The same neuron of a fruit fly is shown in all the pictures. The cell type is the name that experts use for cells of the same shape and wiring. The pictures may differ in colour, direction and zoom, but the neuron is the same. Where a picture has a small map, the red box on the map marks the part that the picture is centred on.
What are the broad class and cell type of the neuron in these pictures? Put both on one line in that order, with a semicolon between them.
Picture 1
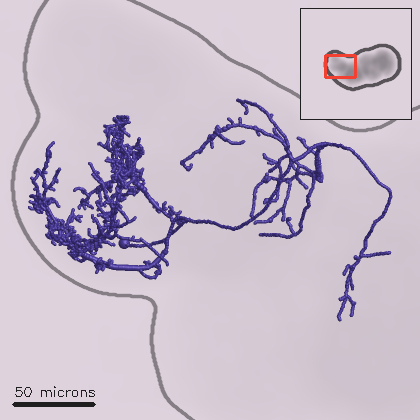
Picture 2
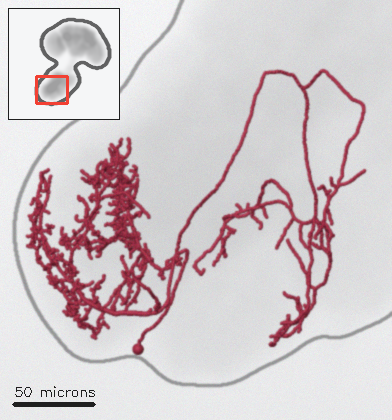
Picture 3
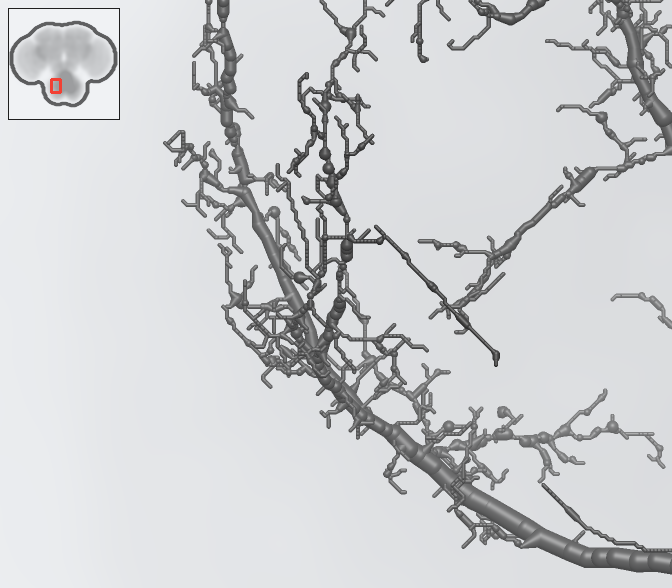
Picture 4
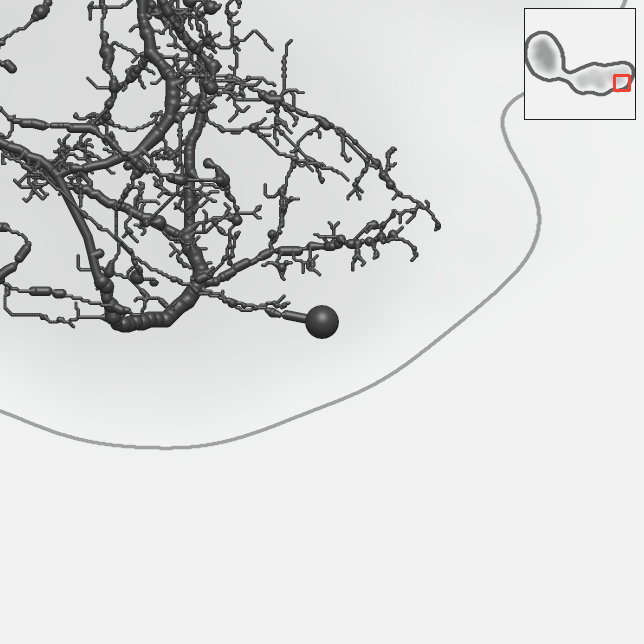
nerve-cord intrinsic neuron; INXXX022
